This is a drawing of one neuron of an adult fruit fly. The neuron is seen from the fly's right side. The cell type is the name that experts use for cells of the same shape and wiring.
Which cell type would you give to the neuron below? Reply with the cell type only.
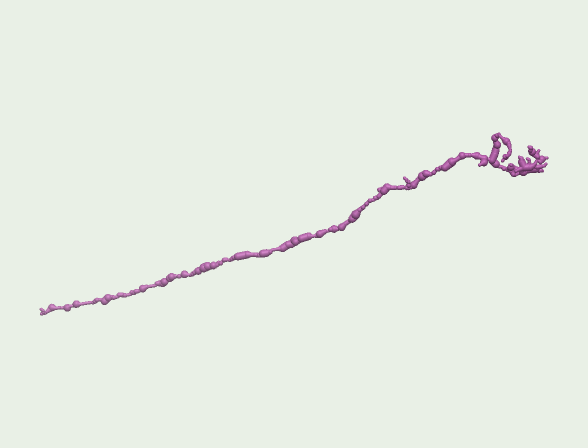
SNpp47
